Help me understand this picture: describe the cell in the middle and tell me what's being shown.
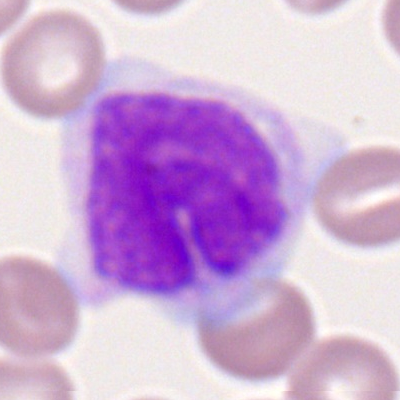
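Narrow cleft entering nucleus from lower edge. Nucleus occupies most of cell area. Cytoplasm pale grey-blue, widest band right of nucleus. Monocyte.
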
